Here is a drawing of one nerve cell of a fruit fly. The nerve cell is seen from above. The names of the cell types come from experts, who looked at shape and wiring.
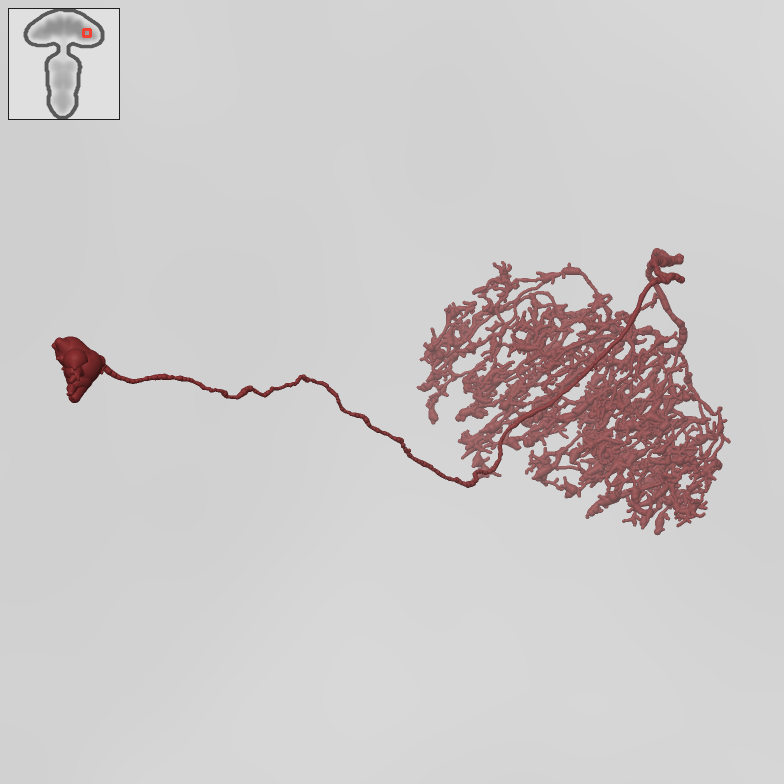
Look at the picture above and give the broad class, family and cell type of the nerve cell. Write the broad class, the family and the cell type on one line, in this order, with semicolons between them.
optic-lobe intrinsic neuron; Pm; Pm2a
